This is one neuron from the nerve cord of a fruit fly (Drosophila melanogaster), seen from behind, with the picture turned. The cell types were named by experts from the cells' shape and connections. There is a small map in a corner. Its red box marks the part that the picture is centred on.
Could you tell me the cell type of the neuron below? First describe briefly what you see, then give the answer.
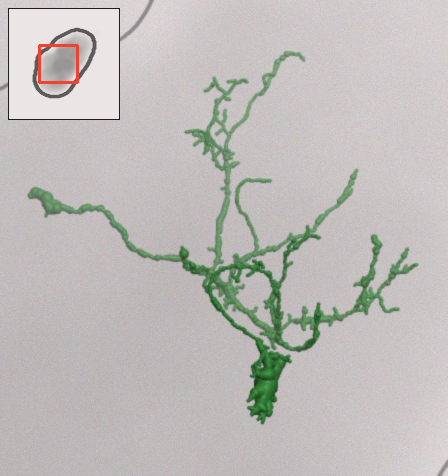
Dozens of branch ends can be seen. As drawn here it is about as wide as it is tall. This is a motor neuron of the nerve cord. Its cell type is Sternal posterior rotator MN.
